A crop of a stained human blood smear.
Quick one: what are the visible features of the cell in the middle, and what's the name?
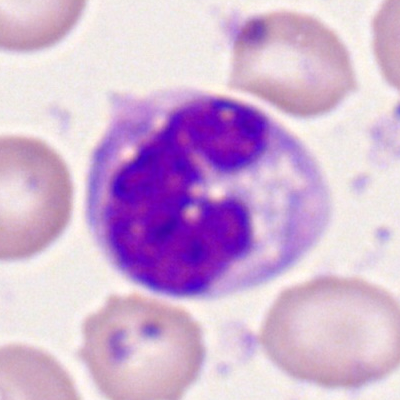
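The outline is roughly round. The nucleus is irregular and folded, with a deep cleft entering from the right. Its chromatin is dark purple and coarsely clumped, paler between the clumps. Notice there are no coarse coloured granules in the cytoplasm. This is a monocyte.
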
